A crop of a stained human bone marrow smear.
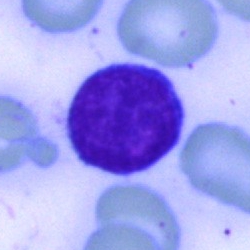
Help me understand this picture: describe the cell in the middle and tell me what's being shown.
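Look at that chromatin: dense and stained a deep purple. There's little or no cytoplasm around the nucleus, no granules anywhere, and no hair-like projections coming off the surface. So it's a lymphocyte.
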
